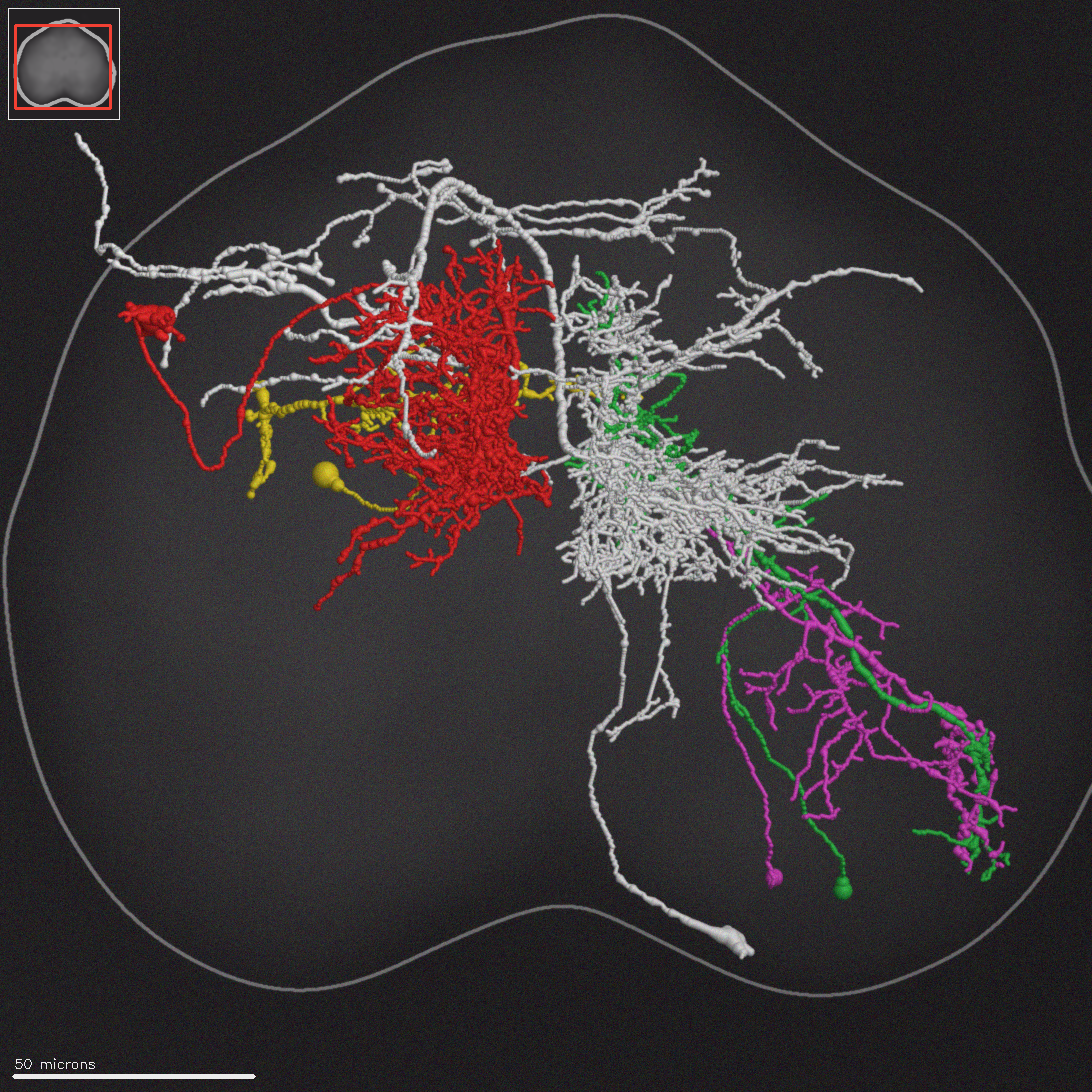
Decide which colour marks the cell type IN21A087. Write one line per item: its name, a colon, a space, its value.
colour: yellow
